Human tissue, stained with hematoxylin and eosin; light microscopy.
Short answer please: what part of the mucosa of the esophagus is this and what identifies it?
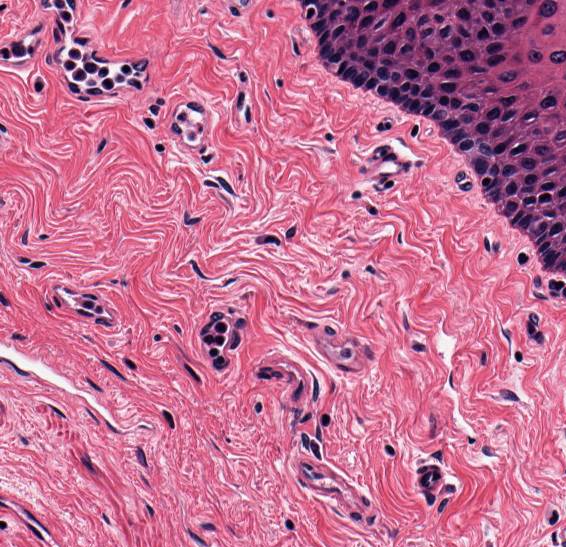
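Loose connective tissue makes up the fibrous stroma that fills all but the upper right corner, where epithelium sits. Between its collagen bundles lie sparse, slender, spindle-shaped nuclei.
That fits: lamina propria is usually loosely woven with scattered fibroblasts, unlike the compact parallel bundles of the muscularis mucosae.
Now, the epithelium is stratified, its border with the stroma gently undulating.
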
